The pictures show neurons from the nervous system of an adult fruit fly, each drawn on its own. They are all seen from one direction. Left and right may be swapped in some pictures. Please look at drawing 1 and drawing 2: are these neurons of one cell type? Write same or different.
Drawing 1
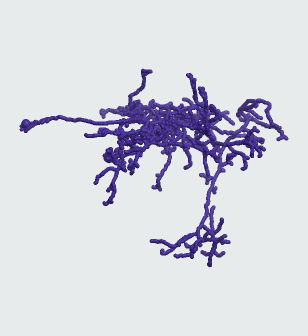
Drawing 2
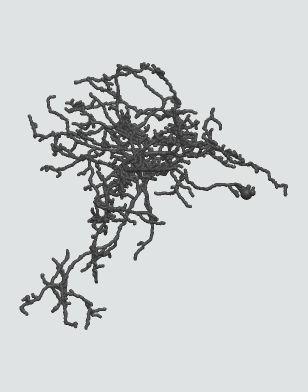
same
